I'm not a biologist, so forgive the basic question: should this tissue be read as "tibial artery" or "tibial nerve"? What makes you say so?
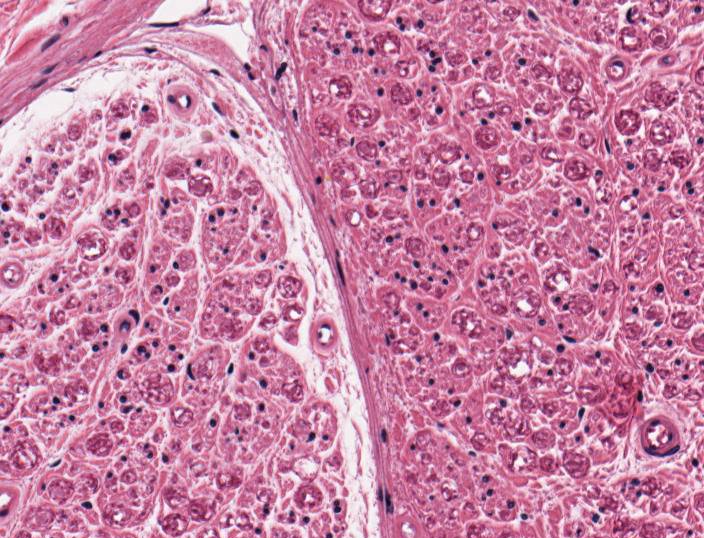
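This is tibial nerve. A curved band of fibrous tissue runs from top centre to bottom centre, dividing the field into two large compartments. Rounded profiles with fairly evenly scattered small dark oval nuclei occupy both, consistent with solid fascicles.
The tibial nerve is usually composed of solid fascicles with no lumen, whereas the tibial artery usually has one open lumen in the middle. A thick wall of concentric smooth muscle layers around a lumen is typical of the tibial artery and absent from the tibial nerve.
Flattened, elongated dark nuclei in the band lie parallel to its length.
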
